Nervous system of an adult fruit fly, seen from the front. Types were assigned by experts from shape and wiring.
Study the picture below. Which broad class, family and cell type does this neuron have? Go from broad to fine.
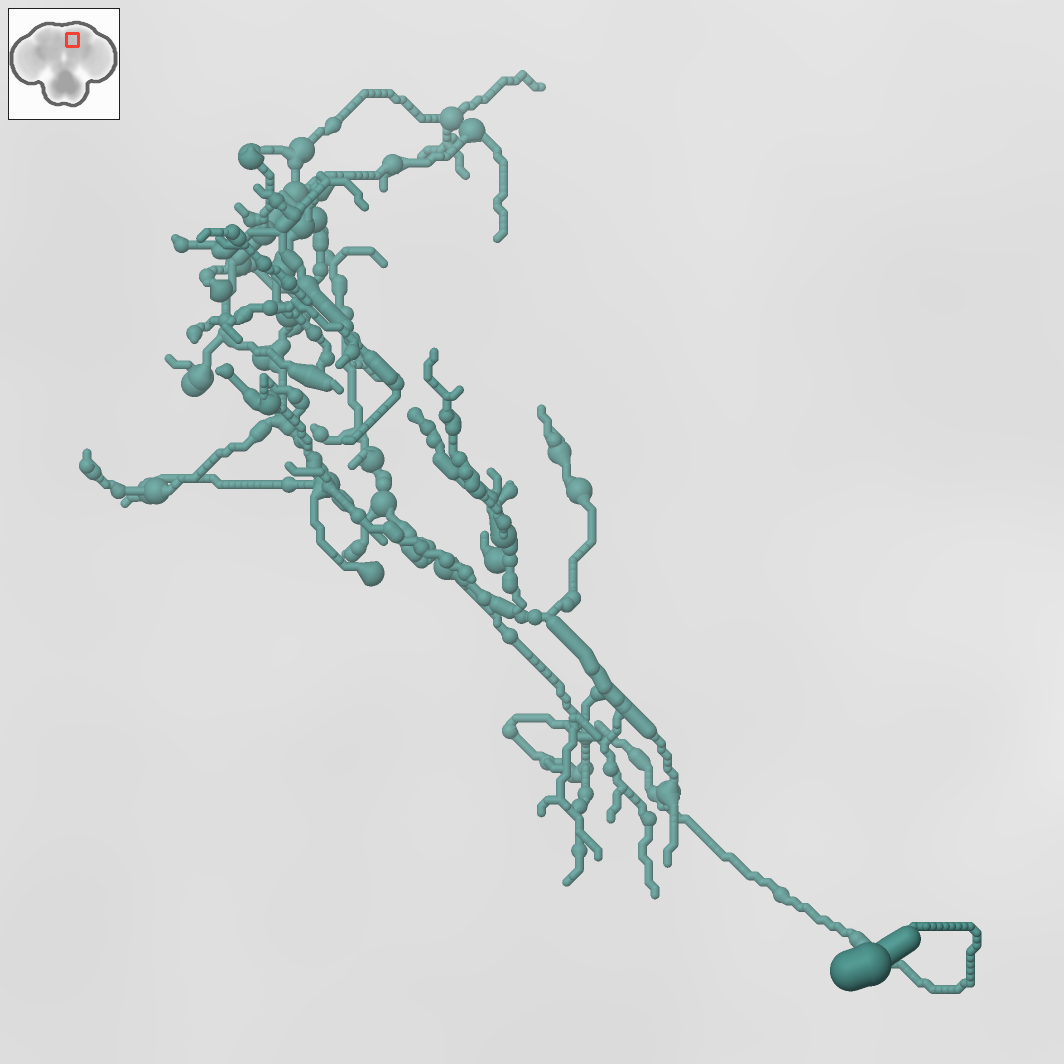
central-brain intrinsic neuron; hemilineage EBa1; CRE054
